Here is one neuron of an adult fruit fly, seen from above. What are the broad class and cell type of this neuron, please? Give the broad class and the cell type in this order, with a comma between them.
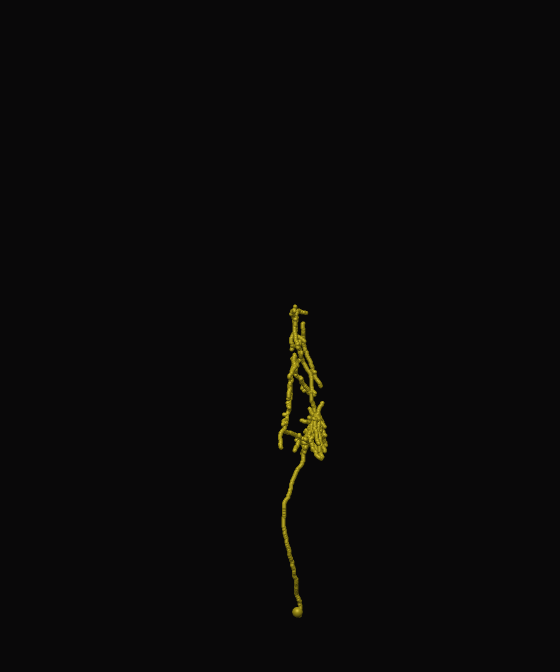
nerve-cord intrinsic neuron, INXXX347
